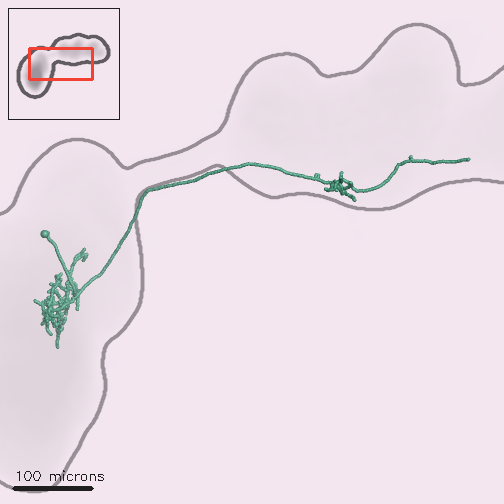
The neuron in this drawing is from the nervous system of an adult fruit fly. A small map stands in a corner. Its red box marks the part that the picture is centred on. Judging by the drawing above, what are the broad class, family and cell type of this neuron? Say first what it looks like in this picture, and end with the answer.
Its cell body lies on the left of the picture. From left to right in the picture it spans about 550 microns. This is a descending neuron. The family is hemilineage LB12. The cell type is DNge015.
